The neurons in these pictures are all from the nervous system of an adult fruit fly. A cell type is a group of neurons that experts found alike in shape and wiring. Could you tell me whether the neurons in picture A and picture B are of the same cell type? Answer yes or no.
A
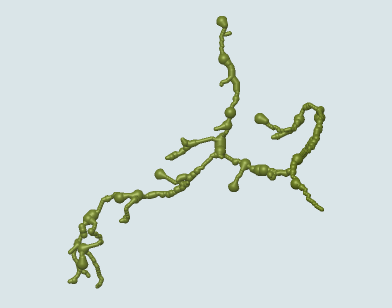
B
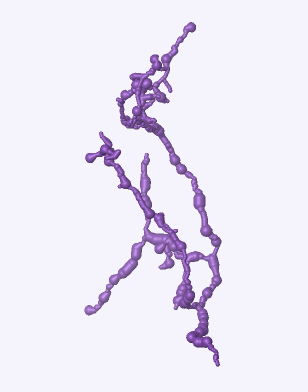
no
